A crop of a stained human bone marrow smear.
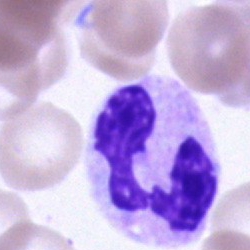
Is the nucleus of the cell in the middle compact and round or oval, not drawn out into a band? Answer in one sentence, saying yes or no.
No, the nucleus is stretched into a curved band and lacks separate lobes.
